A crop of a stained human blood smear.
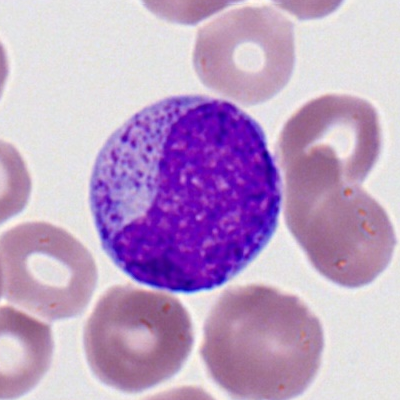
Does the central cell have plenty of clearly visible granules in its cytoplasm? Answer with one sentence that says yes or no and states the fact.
Yes, this cell's cytoplasm carries many visible granules.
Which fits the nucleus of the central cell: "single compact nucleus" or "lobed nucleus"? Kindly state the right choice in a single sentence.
Within the cell, the nucleus is one undivided, compact round, oval or kidney-shaped mass.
